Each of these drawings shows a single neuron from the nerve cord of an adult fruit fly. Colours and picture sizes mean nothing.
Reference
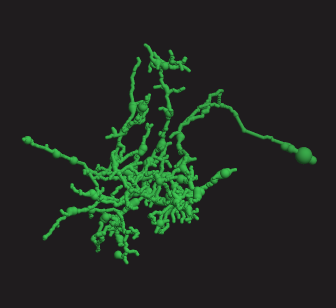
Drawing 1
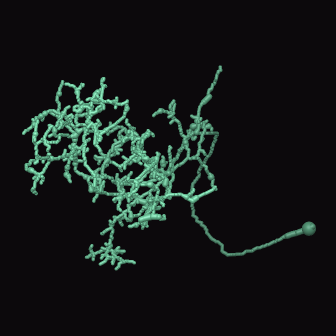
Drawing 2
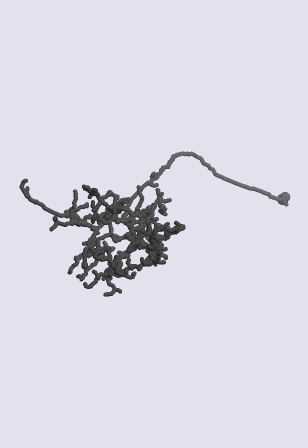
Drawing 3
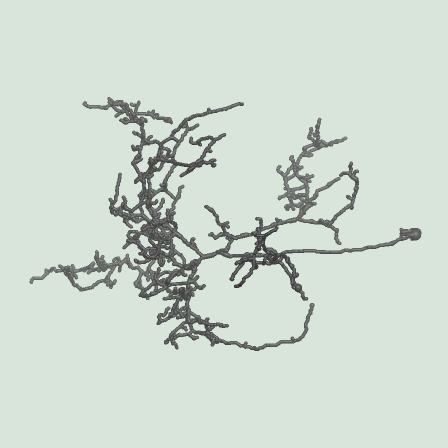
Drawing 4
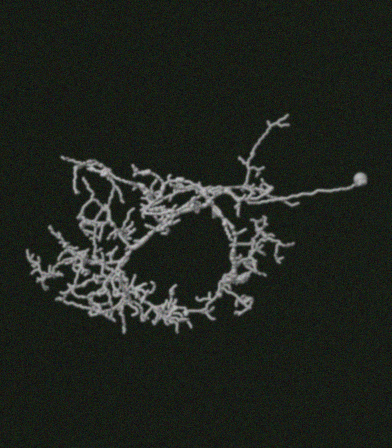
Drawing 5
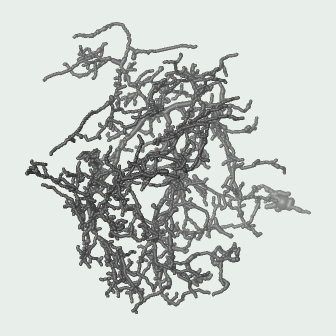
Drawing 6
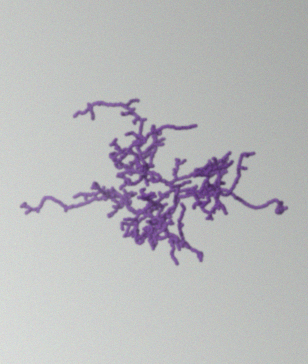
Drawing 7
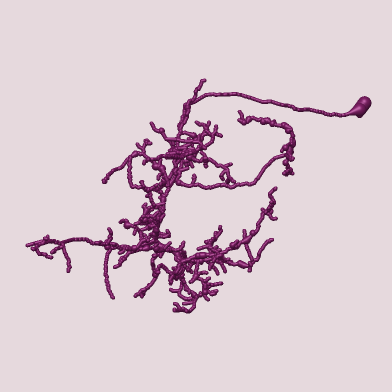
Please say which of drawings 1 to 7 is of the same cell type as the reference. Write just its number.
2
